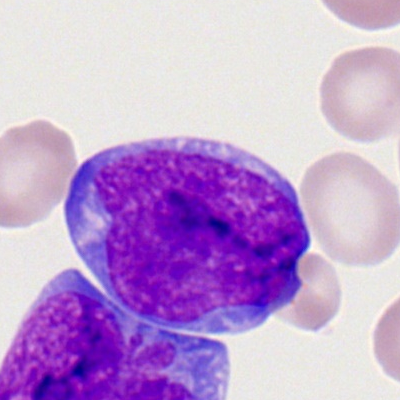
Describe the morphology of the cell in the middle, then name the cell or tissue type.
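First, the outline is smooth and rounded-oval. Next, the chromatin is finely granular and evenly spread rather than coarsely clumped. Last, the cytoplasm forms a narrow blue rim around the nucleus, widest on the left side. This is a myeloblast.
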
